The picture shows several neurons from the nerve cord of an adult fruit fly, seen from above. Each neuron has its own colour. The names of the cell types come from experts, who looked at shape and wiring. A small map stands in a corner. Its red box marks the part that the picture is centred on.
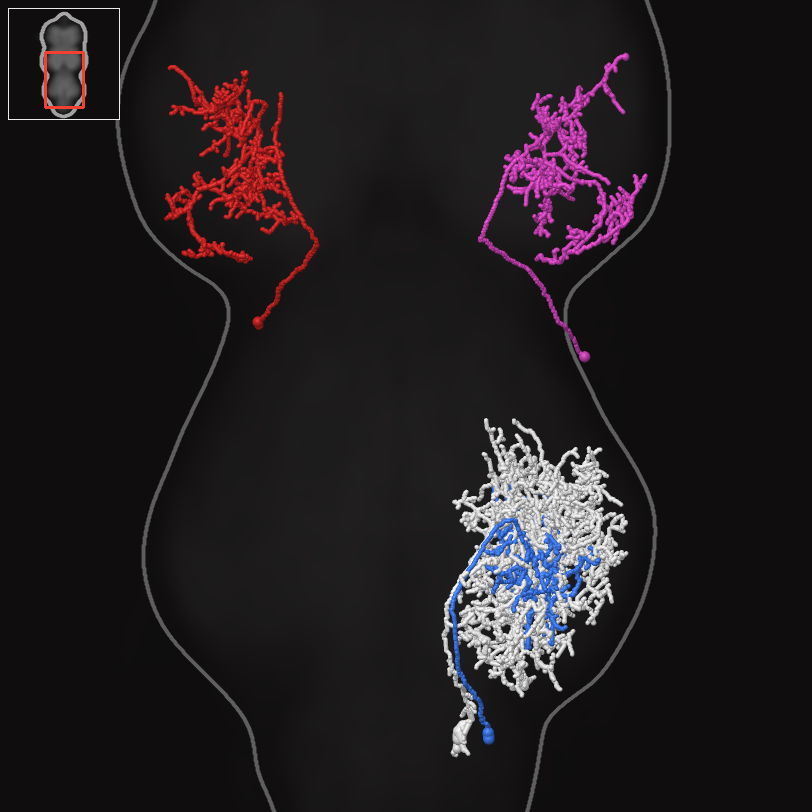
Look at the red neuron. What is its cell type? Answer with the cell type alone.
IN21A042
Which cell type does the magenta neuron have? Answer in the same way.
IN21A037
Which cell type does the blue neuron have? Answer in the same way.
IN21A044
